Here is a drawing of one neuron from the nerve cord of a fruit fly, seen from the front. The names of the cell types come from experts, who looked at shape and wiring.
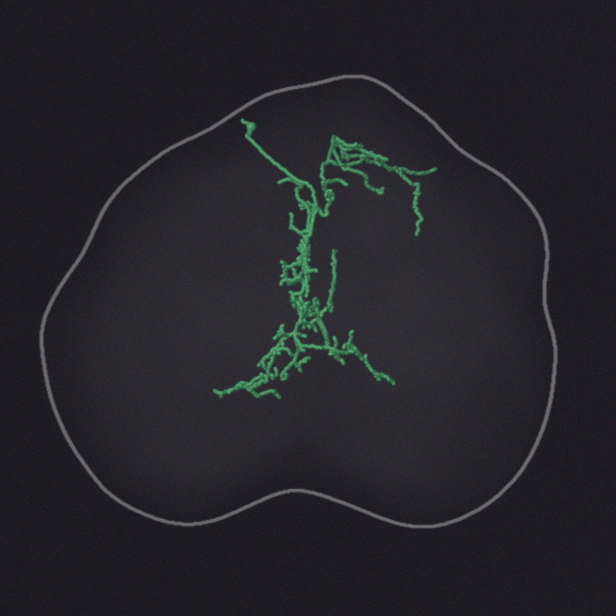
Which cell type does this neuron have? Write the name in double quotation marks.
"IN23B076"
